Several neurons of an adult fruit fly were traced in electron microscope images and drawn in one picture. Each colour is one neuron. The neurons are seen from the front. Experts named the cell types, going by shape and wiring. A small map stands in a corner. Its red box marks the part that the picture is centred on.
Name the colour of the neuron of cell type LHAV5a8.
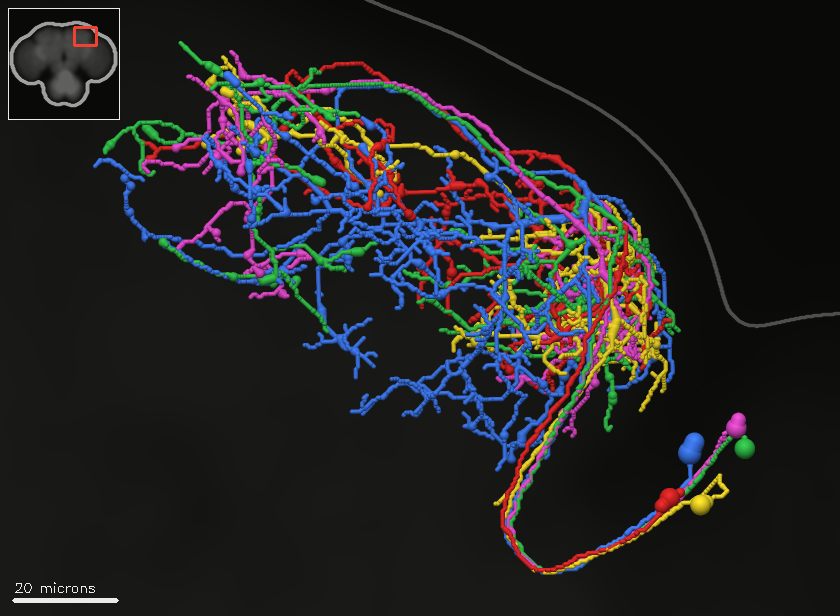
blue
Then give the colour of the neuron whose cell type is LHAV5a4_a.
green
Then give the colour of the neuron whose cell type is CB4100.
yellow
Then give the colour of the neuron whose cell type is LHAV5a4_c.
magenta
